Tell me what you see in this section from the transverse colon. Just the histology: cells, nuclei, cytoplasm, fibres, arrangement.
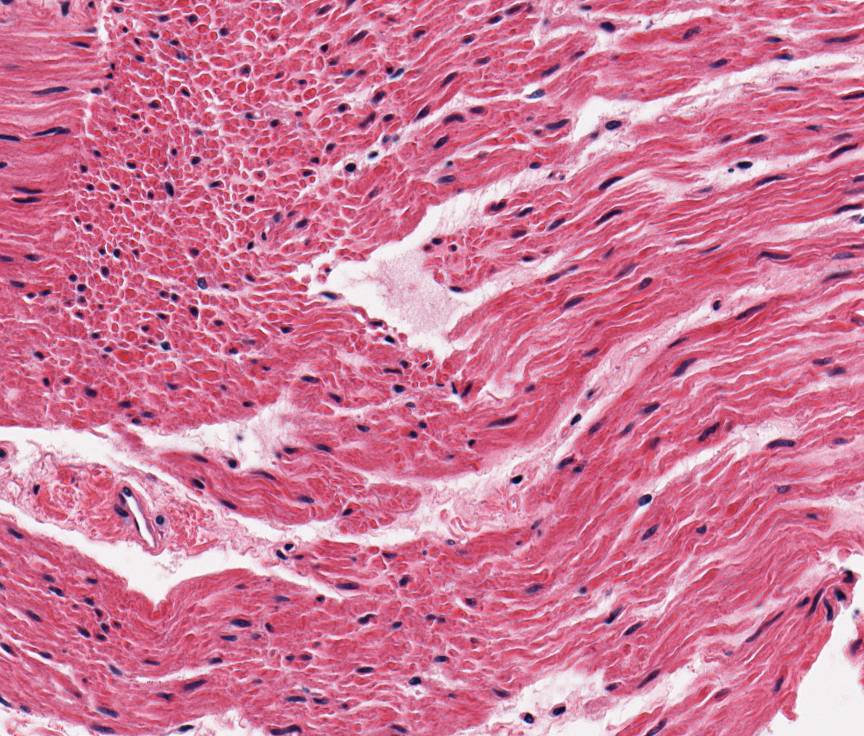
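Upper left, the fibres are cut across into many small rounded to polygonal profiles. Their cytoplasm stains deep, even pink. Dark oval to elongated nuclei sit within fibres, long axes parallel to them. A small slit-like vessel at lower left has elongated nuclei in its wall.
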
